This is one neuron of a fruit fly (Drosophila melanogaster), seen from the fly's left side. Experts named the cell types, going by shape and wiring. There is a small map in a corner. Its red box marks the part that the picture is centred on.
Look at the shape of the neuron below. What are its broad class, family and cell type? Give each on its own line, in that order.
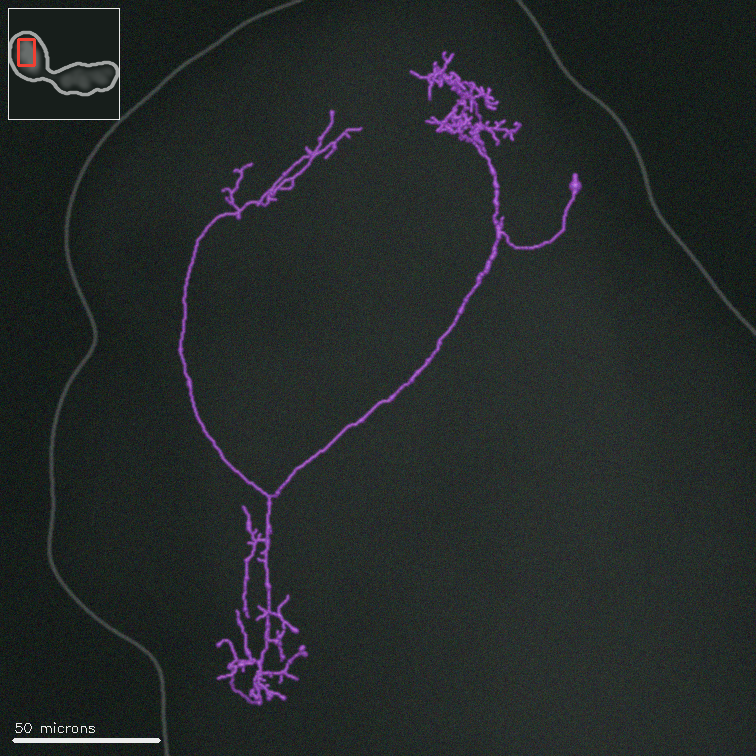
central-brain intrinsic neuron
hemilineage DM2_central
CB1949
